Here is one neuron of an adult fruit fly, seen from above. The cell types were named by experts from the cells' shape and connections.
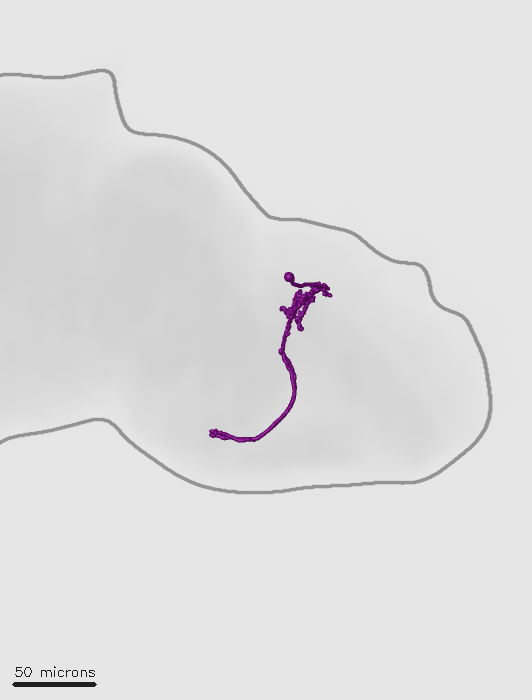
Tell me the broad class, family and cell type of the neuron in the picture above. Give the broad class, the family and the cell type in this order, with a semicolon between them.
optic-lobe intrinsic neuron; Tm; Tm5c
